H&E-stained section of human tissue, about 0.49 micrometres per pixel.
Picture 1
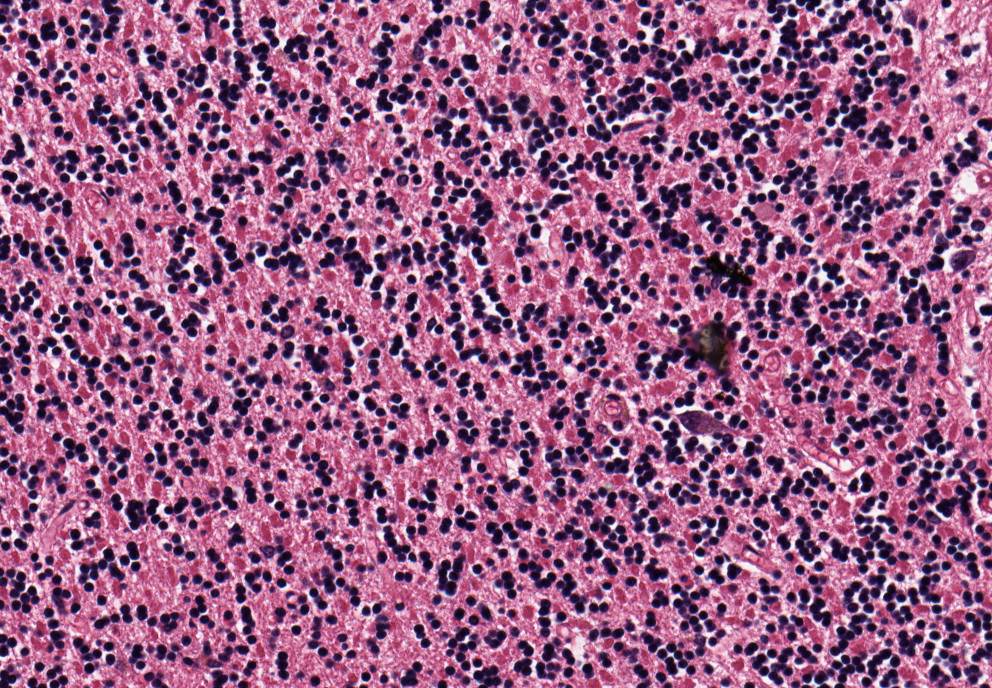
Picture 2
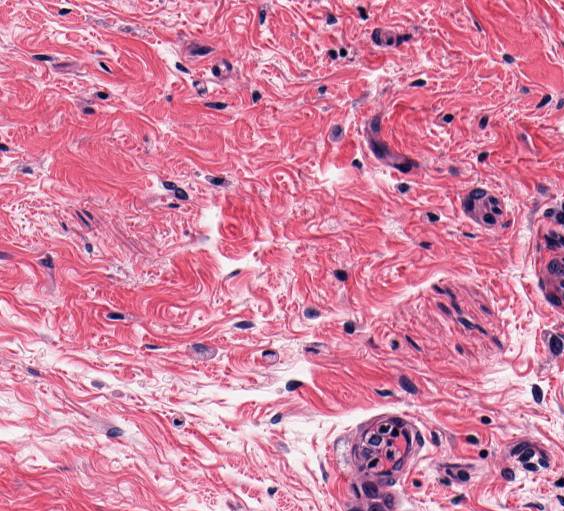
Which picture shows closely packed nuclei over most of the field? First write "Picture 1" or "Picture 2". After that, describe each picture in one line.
Picture 1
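In picture 1: Densely packed small dark nuclei fill almost the whole field, set in a pink background.
In picture 2: Small dark spindle and oval nuclei of fibroblasts lie sparsely scattered between the bundles.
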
